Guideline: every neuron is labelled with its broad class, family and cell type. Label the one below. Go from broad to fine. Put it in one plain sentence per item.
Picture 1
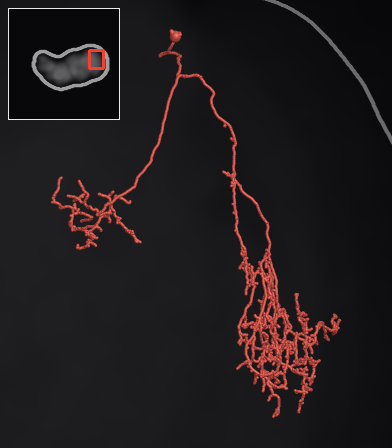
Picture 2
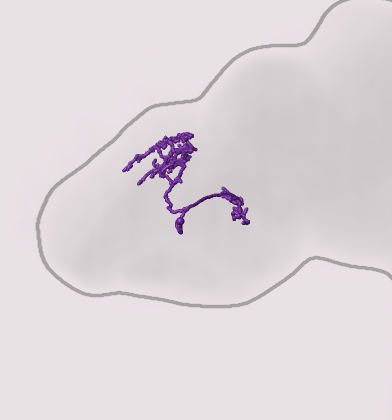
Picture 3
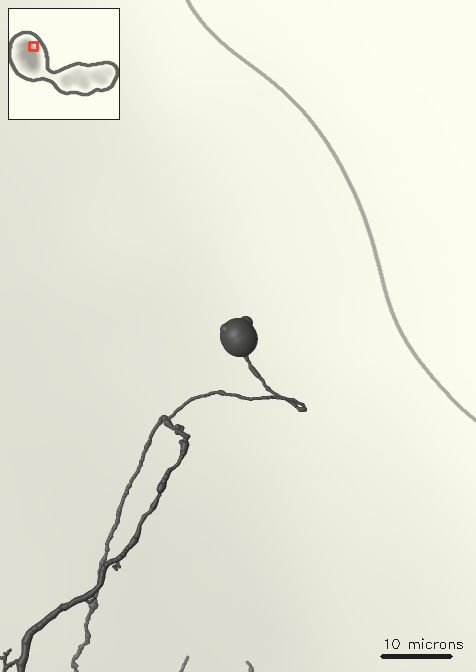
An optic-lobe intrinsic neuron of the MeLo family, type MeLo3b.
